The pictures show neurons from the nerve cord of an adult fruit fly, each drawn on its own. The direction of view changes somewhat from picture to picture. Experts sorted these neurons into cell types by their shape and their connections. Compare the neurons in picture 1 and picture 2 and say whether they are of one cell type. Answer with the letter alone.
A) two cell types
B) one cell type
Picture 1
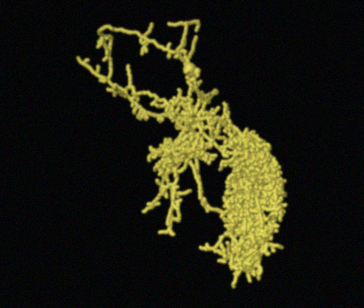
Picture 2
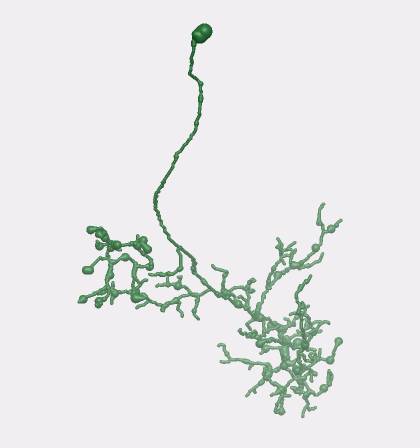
A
